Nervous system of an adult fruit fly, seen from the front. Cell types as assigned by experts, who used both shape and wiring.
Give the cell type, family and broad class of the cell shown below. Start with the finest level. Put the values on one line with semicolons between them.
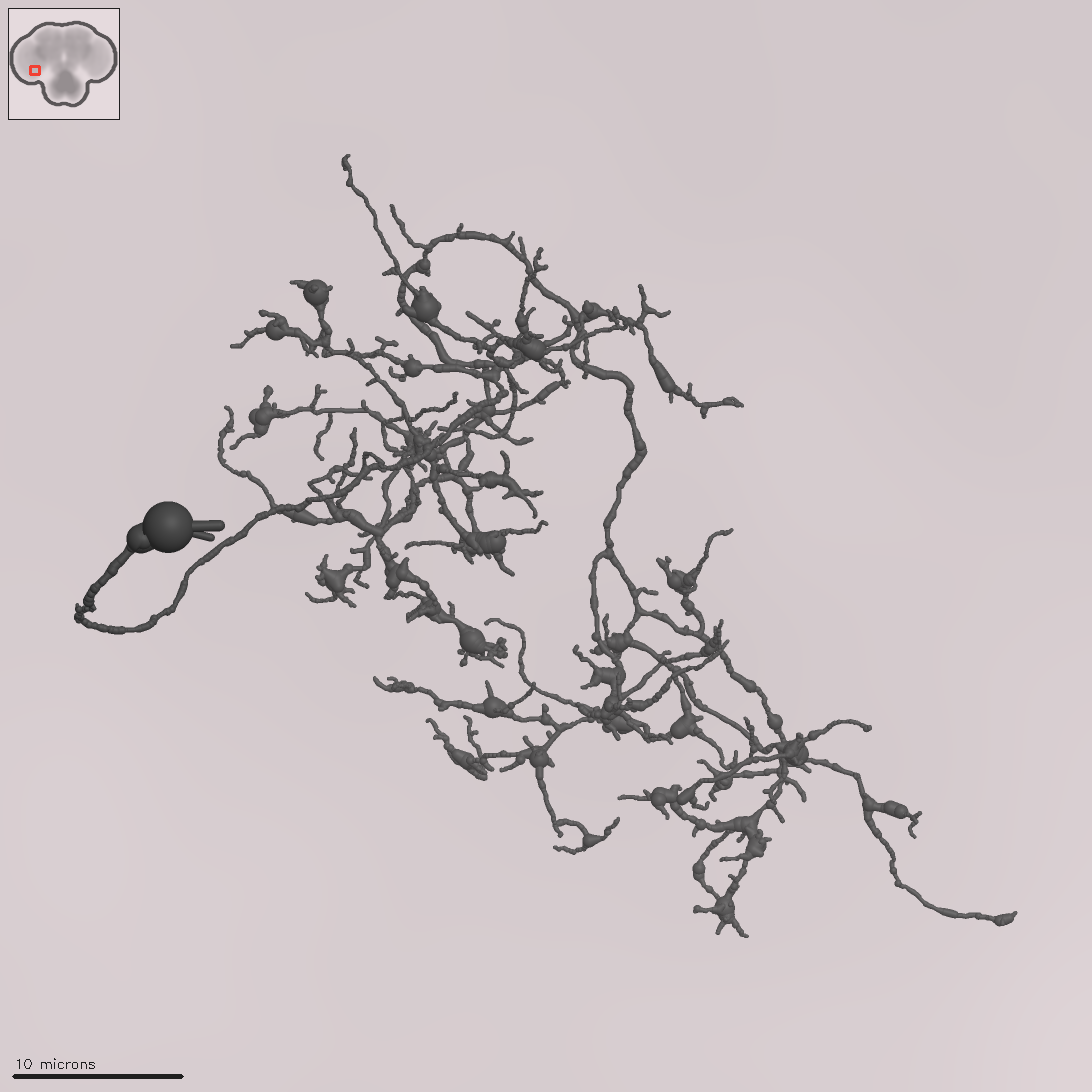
Cm7; Cm; optic-lobe intrinsic neuron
